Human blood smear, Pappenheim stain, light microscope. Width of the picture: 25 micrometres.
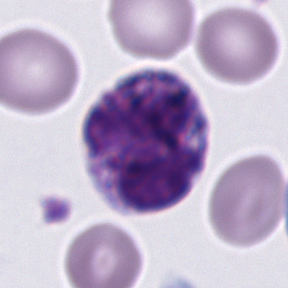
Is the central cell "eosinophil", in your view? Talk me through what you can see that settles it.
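Granules: coarse dark blue-purple granules lie over the whole cell, and the nuclear region appears only as a dark purple mass filling most of it.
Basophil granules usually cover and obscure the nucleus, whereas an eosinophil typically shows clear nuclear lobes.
This feature belongs to basophil and speaks against eosinophil. Outline: roughly round, with a slightly bumpy edge and no projections.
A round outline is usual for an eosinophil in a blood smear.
The outline therefore does not count against eosinophil. Also present: a paler, lilac lower-left edge with sparser granules, and a diameter of about 12 micrometres. Verdict: the cell is a basophil, not an eosinophil.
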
